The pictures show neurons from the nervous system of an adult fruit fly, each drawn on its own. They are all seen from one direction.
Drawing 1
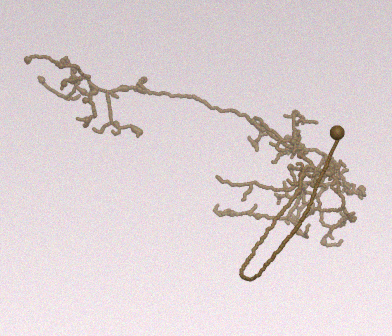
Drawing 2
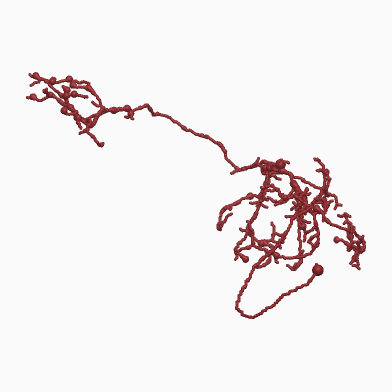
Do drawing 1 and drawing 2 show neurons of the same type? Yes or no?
yes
